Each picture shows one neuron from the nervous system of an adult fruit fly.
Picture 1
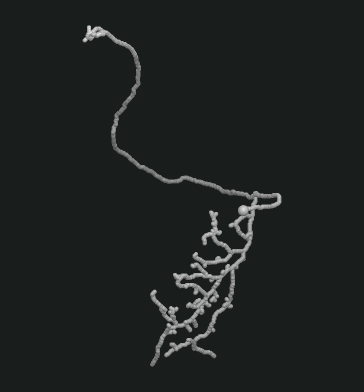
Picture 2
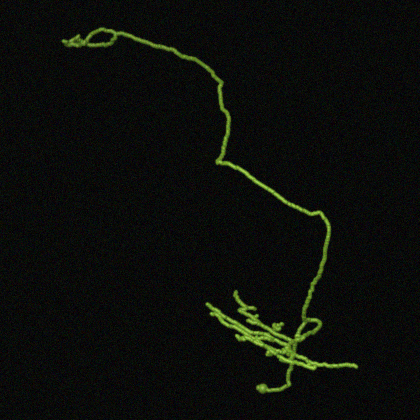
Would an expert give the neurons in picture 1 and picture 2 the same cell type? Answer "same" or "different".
same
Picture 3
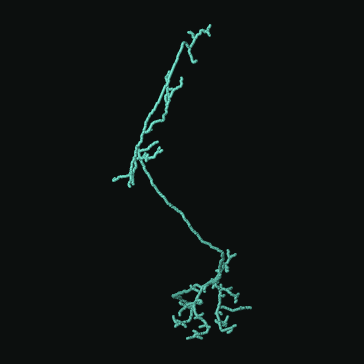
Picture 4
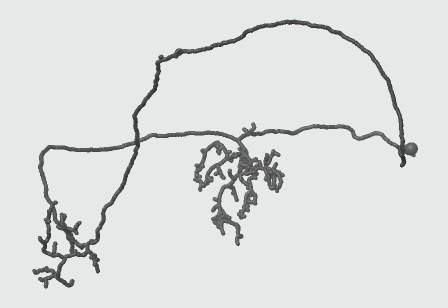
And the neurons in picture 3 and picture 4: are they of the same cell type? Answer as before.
same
